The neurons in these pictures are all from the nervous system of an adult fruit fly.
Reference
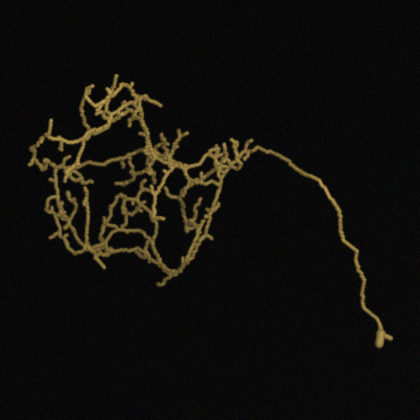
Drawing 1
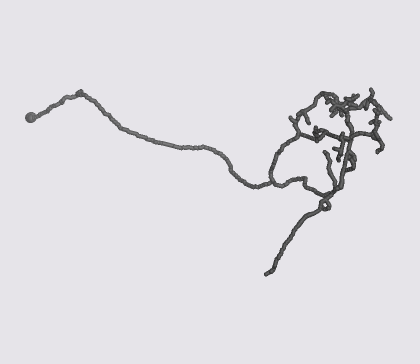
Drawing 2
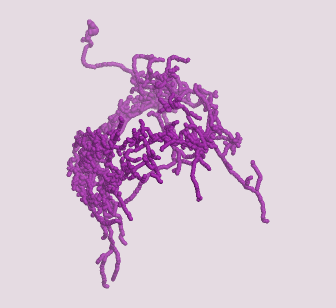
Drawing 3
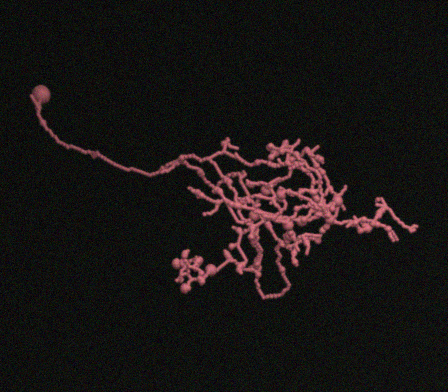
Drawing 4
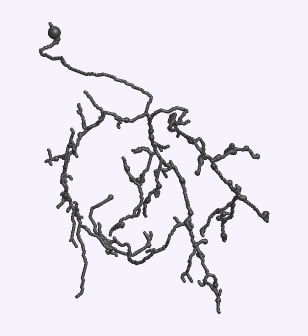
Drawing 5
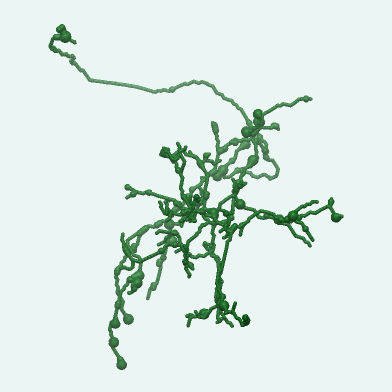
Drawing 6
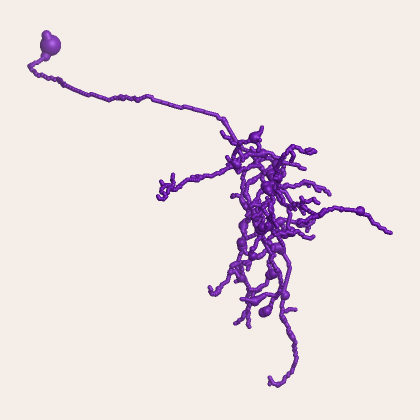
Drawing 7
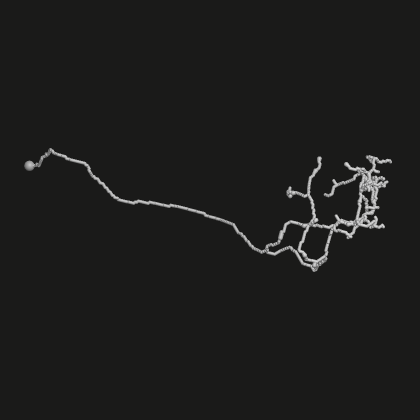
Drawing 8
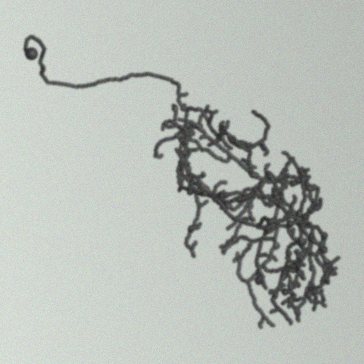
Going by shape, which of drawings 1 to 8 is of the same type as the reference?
8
